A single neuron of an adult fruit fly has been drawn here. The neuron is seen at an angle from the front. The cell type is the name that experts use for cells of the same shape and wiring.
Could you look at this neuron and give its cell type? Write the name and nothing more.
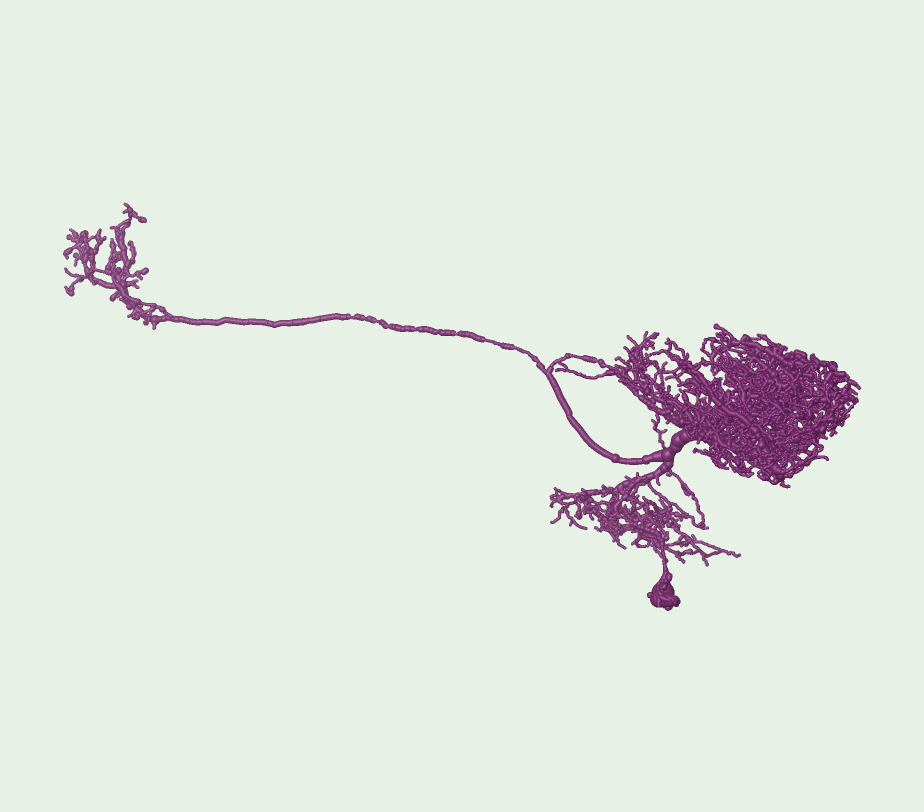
AOTU041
